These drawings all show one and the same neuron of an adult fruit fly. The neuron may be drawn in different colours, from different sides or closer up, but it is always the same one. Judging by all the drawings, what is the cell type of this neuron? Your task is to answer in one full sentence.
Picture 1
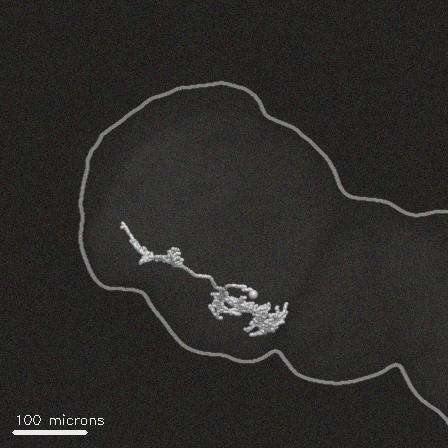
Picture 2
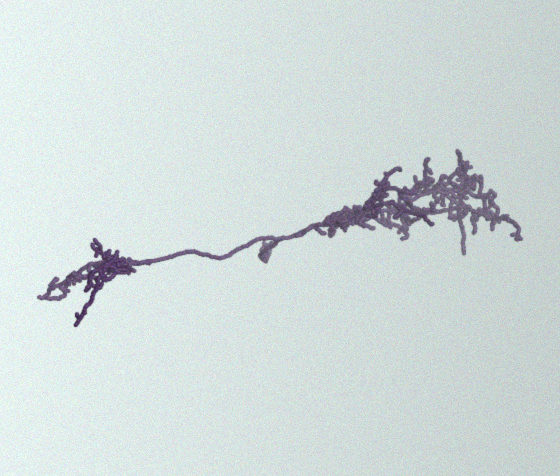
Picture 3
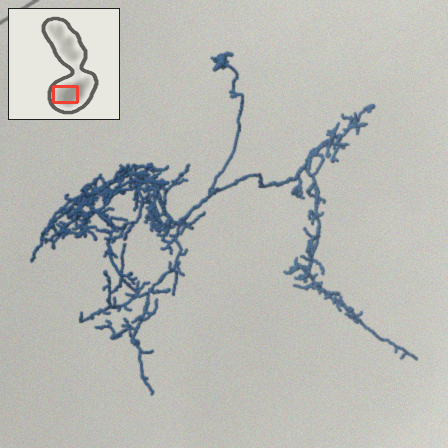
The neuron here is of the cell type CL352.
